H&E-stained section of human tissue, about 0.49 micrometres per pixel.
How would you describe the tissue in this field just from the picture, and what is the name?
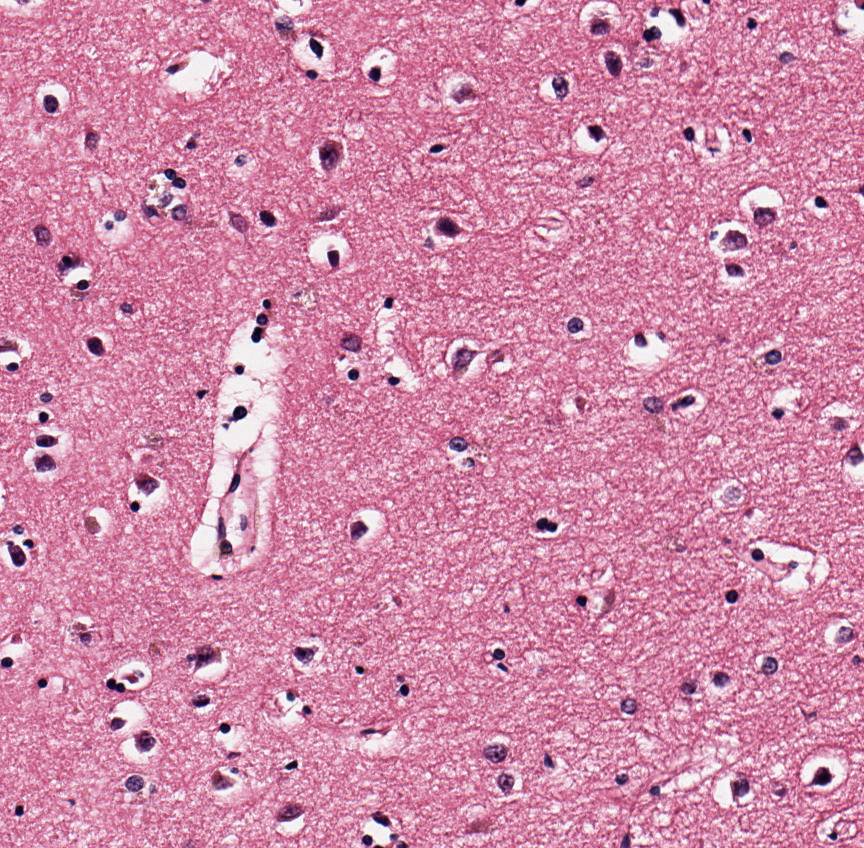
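Between cells lies finely granular, slightly fibrillary pink matrix, not collagen bundles. An elongated vessel runs vertically left of centre within a clear space. Most nuclei are small, round and dark, with little visible cytoplasm; fewer larger cells have paler, rounder nuclei and pink cytoplasm. Name: cerebral cortex.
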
